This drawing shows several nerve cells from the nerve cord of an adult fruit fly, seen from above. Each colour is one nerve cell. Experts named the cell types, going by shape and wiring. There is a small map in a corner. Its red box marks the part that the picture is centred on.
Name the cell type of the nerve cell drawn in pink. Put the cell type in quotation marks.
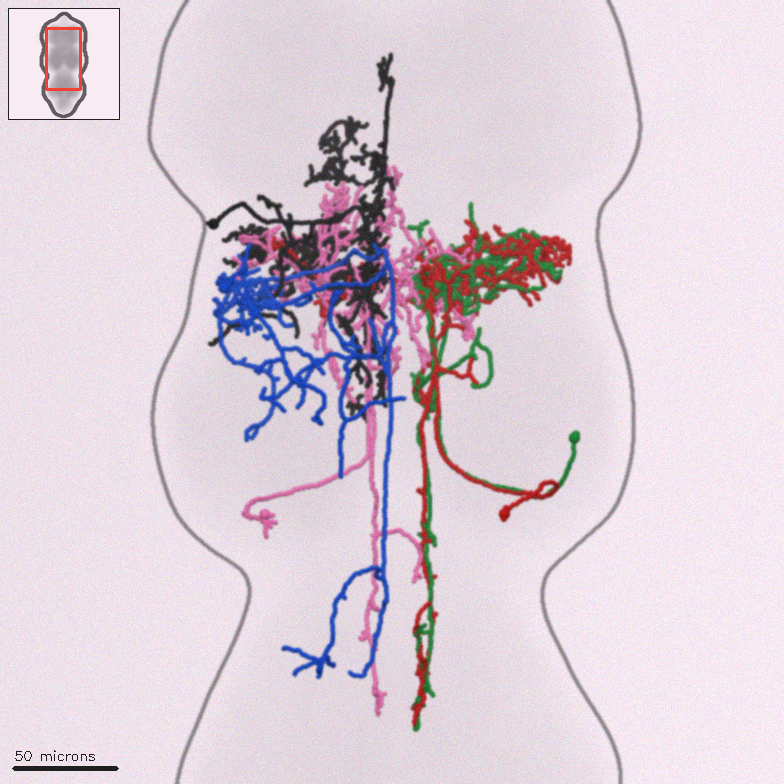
"IN11A016"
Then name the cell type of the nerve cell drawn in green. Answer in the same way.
"IN11A022"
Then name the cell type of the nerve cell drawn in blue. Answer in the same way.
"IN17A116"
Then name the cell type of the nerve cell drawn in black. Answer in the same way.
"IN11A020"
